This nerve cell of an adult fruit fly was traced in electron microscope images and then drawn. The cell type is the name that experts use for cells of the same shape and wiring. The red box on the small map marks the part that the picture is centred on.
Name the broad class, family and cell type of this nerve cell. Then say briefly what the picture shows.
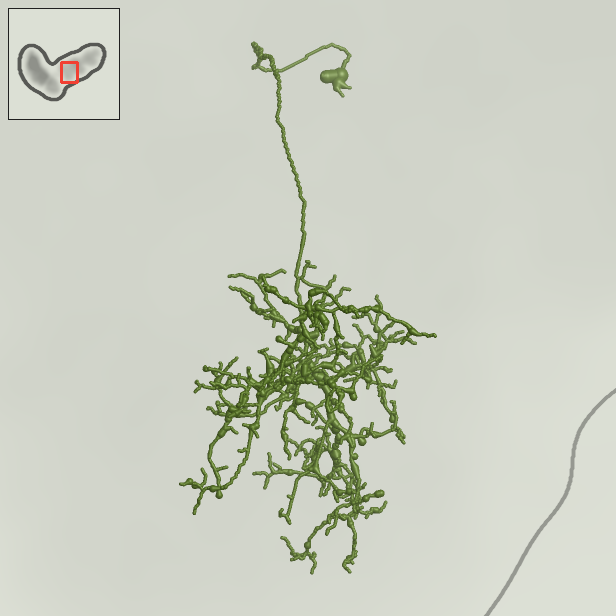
This is a nerve-cord intrinsic neuron. The family is hemilineage 12B. Its cell type is IN12B037_e. The cell body is at the top of the picture. As drawn here it is taller than it is wide.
